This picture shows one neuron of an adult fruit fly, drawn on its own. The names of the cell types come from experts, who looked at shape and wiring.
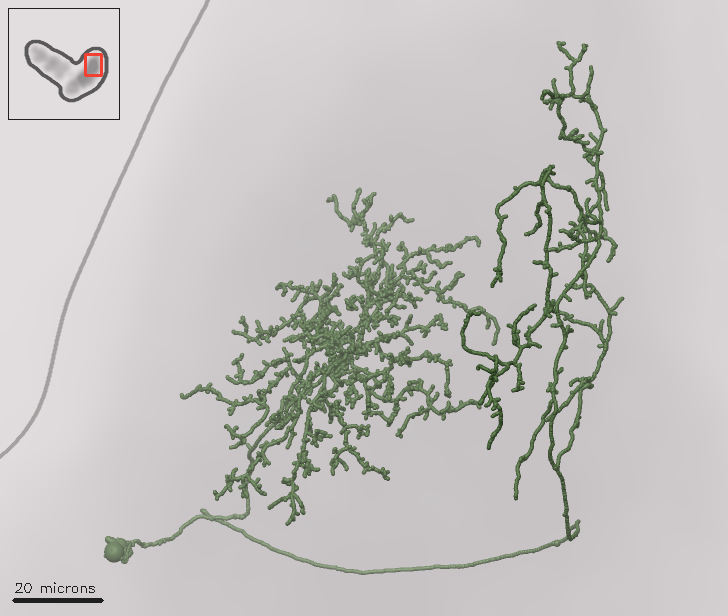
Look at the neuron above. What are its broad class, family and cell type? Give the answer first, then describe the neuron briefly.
It is an optic-lobe intrinsic neuron. The family is MeLo. The cell type is MeLo10. By the scale bar it is about 120 microns tall in this view. More than a hundred branch ends can be seen.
